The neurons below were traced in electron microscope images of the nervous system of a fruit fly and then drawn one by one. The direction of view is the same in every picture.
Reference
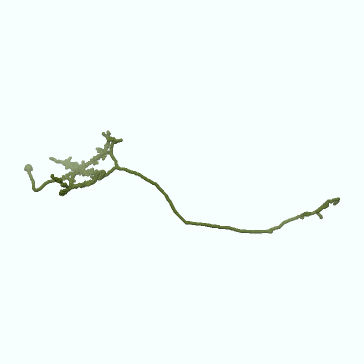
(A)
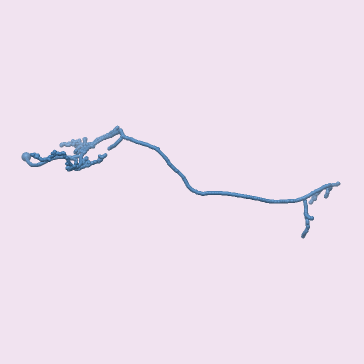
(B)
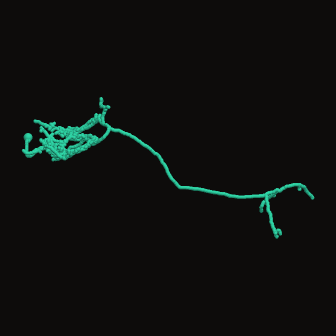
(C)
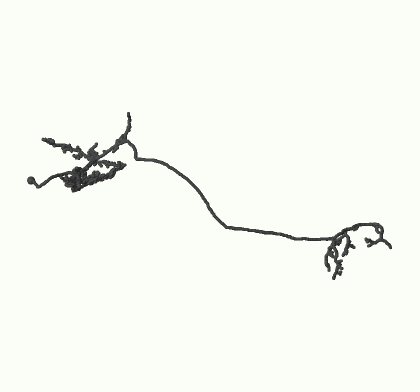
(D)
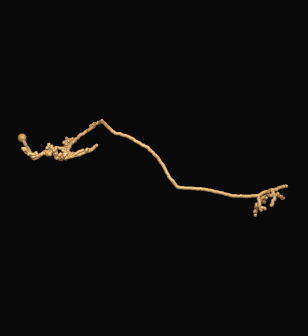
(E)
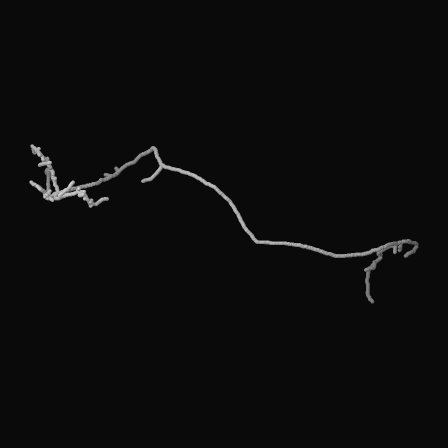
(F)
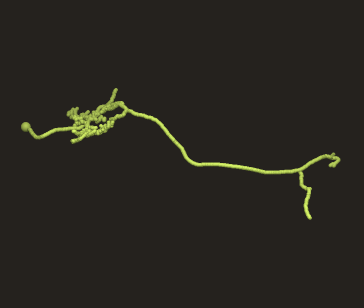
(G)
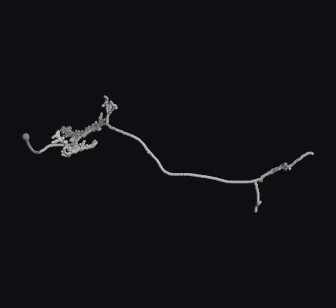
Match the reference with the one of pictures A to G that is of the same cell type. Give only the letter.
G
